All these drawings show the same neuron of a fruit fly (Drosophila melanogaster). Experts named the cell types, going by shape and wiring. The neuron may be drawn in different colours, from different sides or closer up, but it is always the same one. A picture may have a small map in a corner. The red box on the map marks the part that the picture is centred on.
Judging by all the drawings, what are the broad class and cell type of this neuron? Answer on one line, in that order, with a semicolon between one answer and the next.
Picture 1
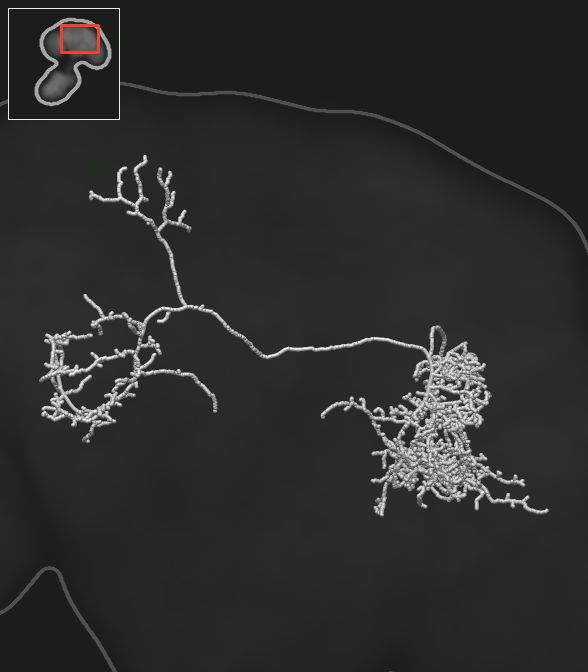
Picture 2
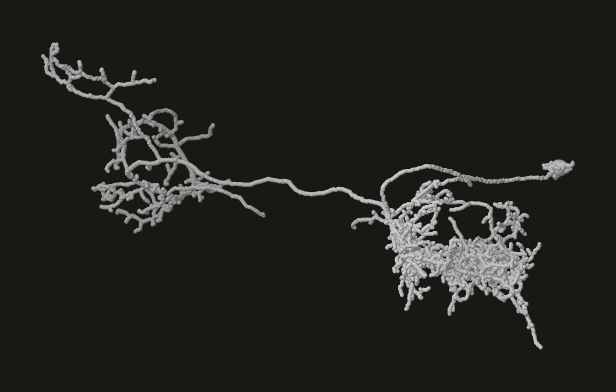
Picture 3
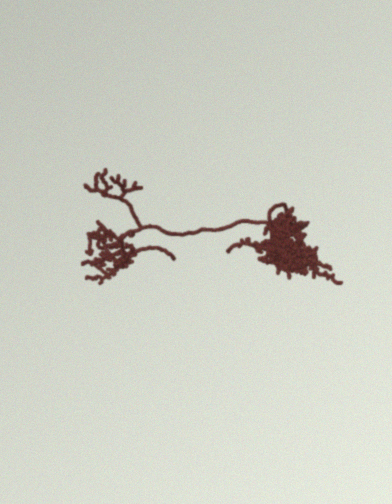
central-brain intrinsic neuron; PVLP130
